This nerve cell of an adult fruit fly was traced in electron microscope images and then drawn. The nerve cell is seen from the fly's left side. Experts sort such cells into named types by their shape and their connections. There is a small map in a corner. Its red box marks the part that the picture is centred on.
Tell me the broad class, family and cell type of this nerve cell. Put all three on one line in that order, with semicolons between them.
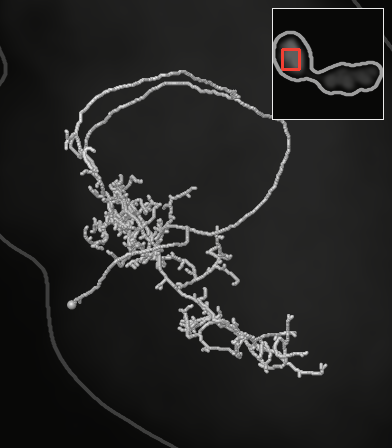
central-brain intrinsic neuron; hemilineage LALv1_ventral; CB3404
